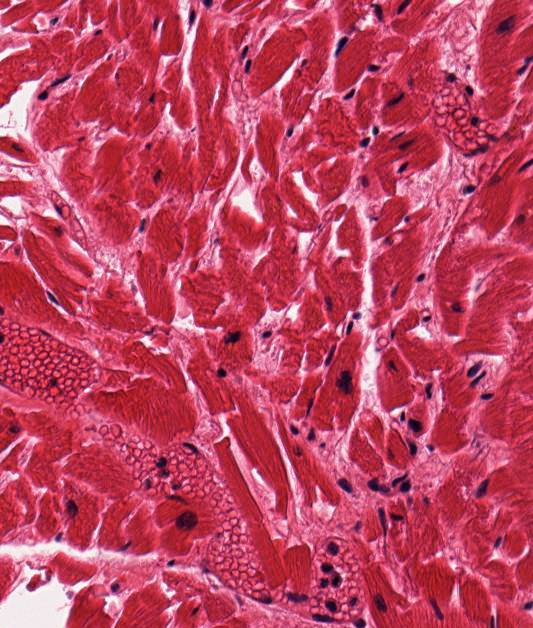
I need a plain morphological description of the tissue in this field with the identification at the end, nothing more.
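Muscle fibres cut in mixed planes: lengthwise, oblique and across. Many fibres hold a single dark oval nucleus in the middle of the fibre. Fibre cytoplasm deep, strong red. Fibres cut across at lower left and lower middle show a honeycomb of small round pale profiles. Tissue: left ventricle of the heart.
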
